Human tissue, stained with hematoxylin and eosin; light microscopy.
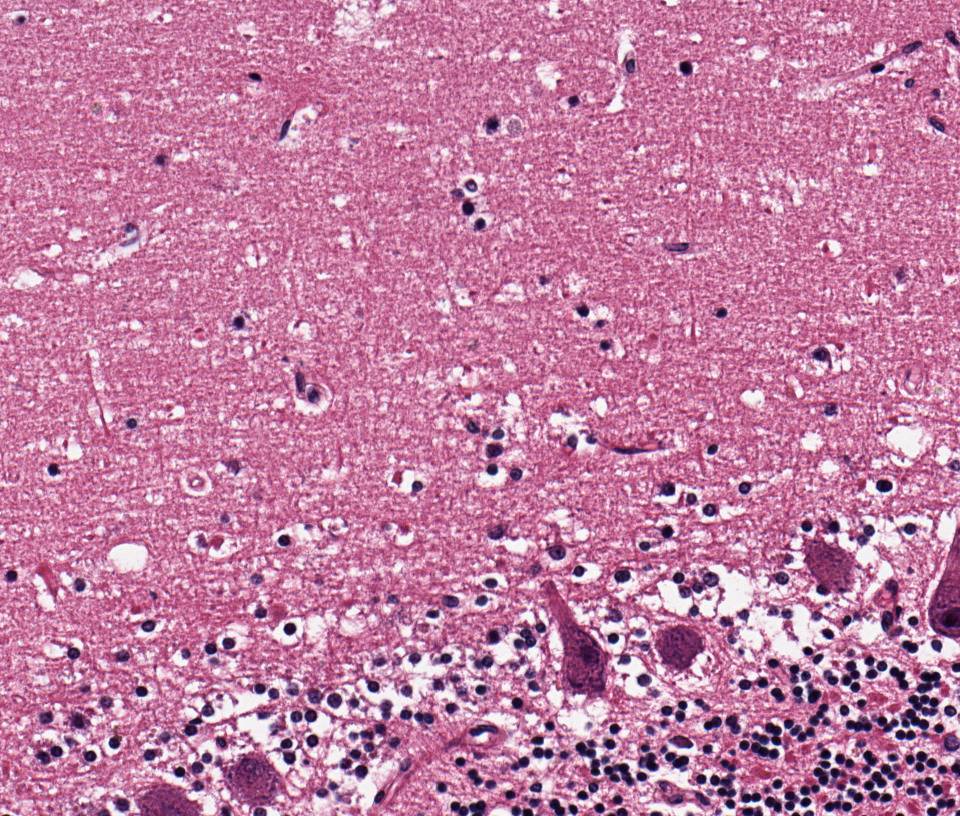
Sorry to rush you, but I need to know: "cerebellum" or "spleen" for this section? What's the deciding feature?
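It's cerebellum. The deciding point is the bottom of the field: a densely cellular layer crowded with small, round, dark granule cell nuclei with scant visible cytoplasm, densest at bottom right.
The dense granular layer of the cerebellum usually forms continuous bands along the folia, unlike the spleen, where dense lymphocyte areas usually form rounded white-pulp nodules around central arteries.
The upper two-thirds is a pale pink fibrillary neuropil with sparse small nuclei; Purkinje cell bodies stain dense purple.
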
